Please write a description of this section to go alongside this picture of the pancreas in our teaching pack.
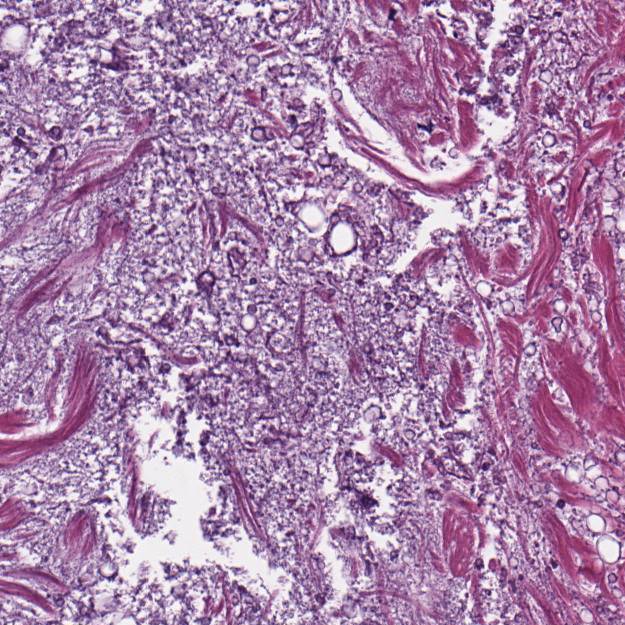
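Looking across the field, most of it is a finely granular matrix that stains purple, with pink fibre bundles scattered through it. These bundles are wavy, and I notice they run in varying directions rather than sharing one common direction. They seem most crowded along the right edge. I find no epithelium and no glandular structures anywhere in the field.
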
